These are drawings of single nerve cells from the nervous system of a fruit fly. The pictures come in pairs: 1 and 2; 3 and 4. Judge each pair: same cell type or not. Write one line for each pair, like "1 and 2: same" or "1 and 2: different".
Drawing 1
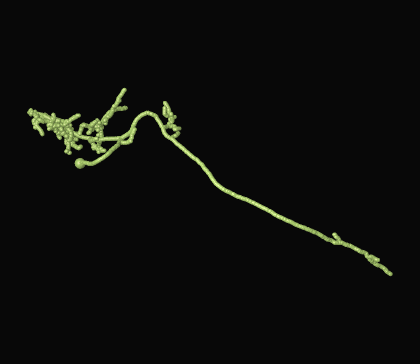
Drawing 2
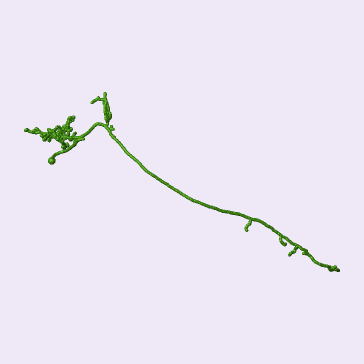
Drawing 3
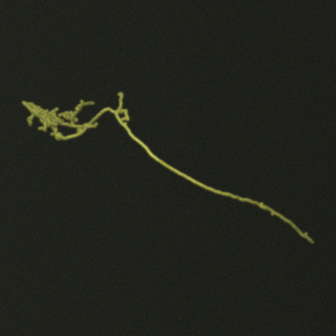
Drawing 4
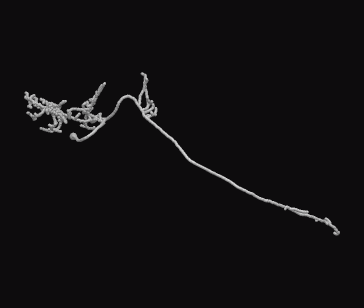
1 and 2: different
3 and 4: same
